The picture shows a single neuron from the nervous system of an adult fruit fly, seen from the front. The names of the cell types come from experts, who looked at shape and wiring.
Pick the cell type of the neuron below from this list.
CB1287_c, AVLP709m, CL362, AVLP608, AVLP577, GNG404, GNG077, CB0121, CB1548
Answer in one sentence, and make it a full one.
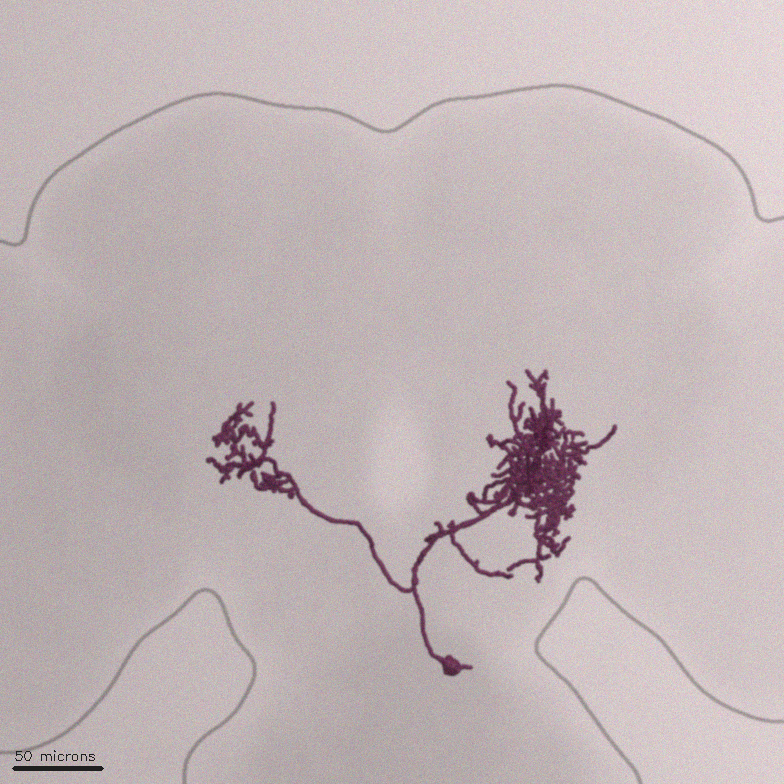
A cell of type CB0121 is what this neuron is.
